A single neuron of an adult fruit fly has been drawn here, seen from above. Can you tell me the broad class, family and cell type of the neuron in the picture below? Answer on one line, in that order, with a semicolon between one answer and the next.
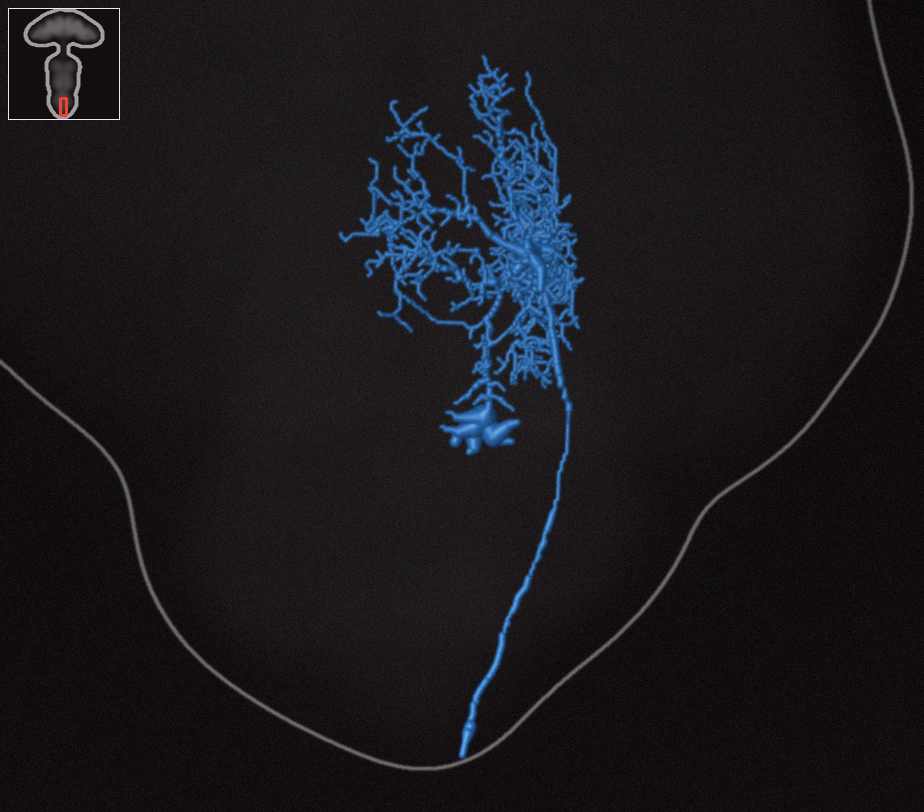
motor neuron of the nerve cord; hemilineage 06A; MNad10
